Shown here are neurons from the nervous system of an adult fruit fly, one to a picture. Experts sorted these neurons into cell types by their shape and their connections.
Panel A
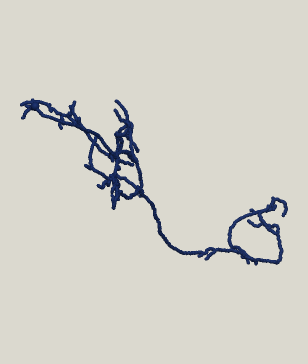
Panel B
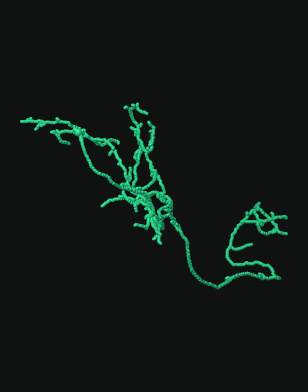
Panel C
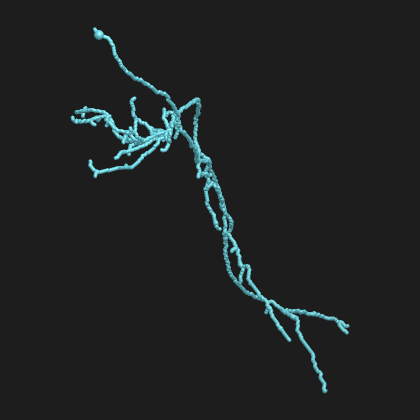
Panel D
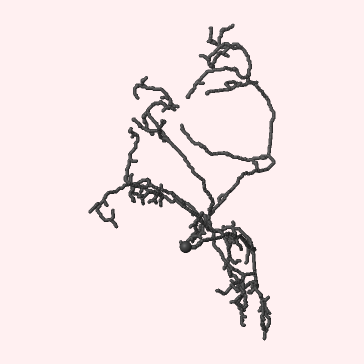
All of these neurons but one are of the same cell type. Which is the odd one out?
C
